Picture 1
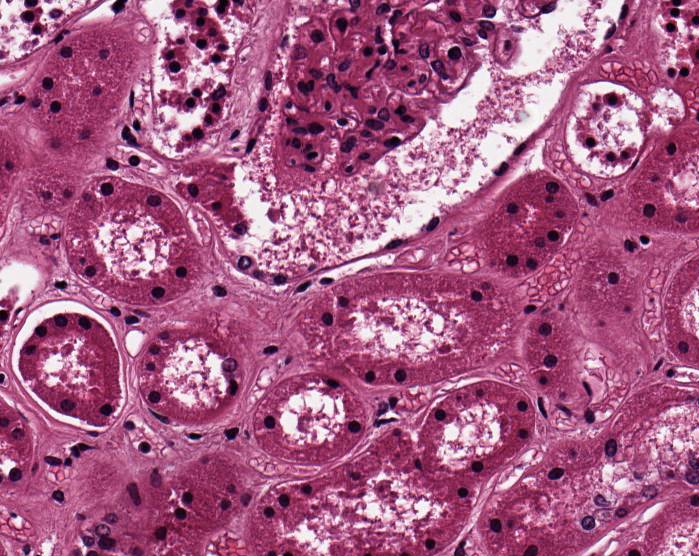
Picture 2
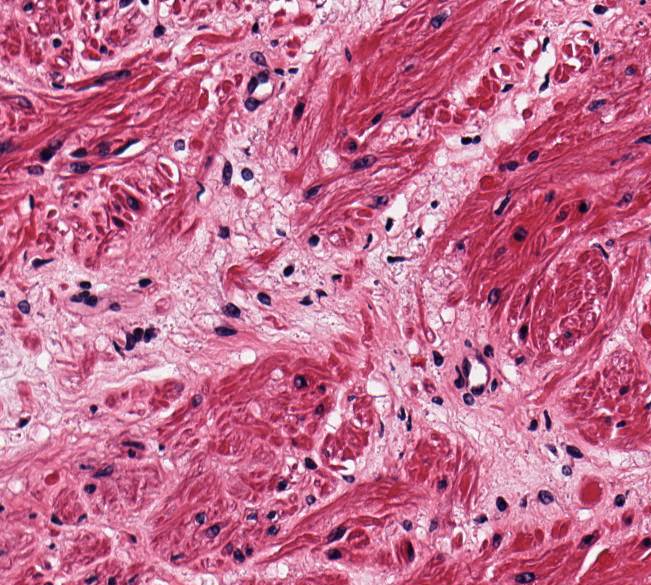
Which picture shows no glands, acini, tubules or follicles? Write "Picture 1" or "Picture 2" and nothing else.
Picture 2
